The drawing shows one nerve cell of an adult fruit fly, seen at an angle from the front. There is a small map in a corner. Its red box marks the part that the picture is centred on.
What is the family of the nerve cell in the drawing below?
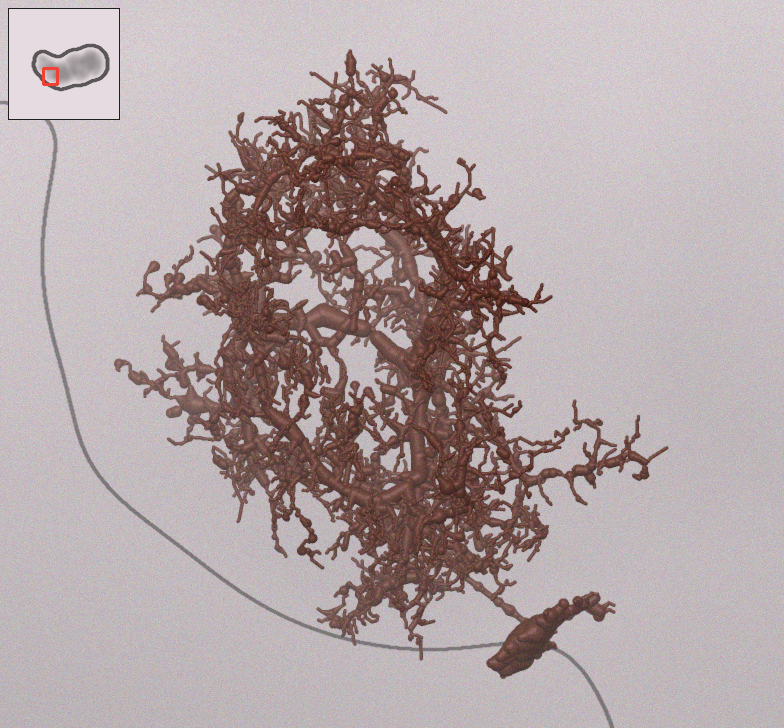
hemilineage 13A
